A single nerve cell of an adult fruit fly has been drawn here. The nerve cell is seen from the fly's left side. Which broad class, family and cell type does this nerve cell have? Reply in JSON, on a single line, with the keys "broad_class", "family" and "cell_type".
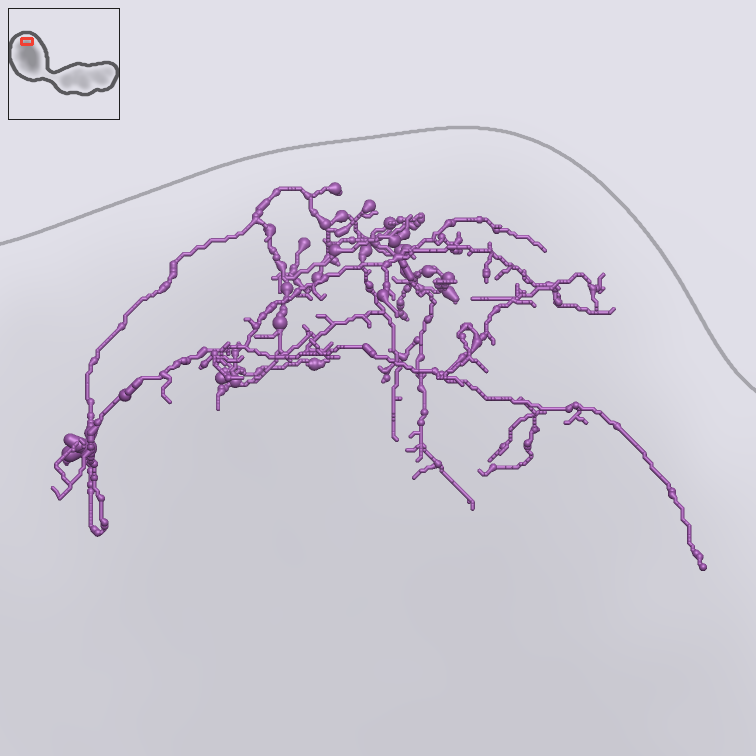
{"broad_class": "central-brain intrinsic neuron", "family": "hemilineage SLPad1_anterior", "cell_type": "SLP164"}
